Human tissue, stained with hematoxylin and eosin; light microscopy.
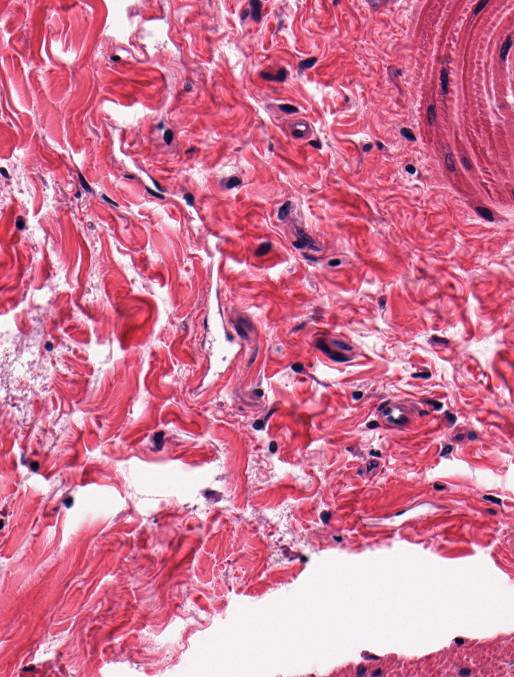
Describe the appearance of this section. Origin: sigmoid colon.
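Wavy, eosinophilic collagen bundles running in many directions fill most of the field. Between them, sparse small dark nuclei, oval to elongated. Small thin-walled, narrow-lumened vessels sit centrally and in the right half. In the top right corner sits a structure of concentric pink lamellae with flattened nuclei.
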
